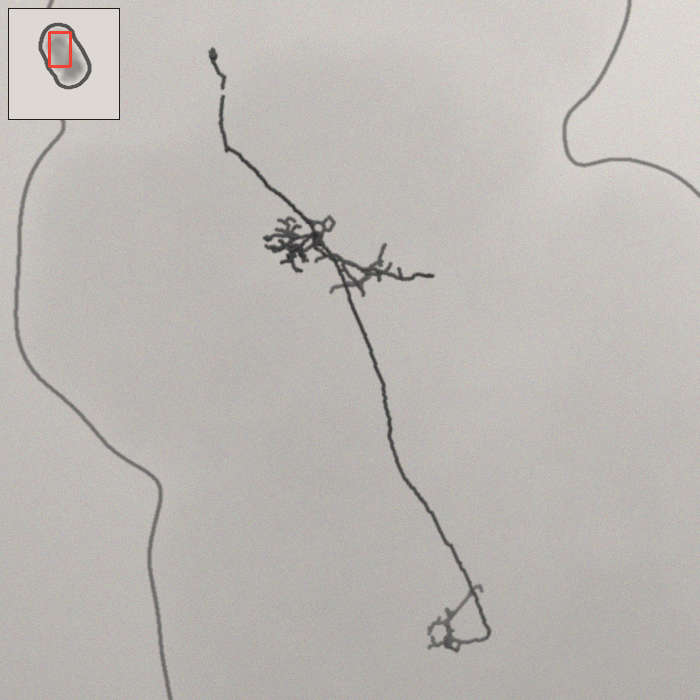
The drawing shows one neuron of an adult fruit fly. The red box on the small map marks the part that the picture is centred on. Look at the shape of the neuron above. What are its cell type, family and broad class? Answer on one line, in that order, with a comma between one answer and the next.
CB1487, hemilineage VLPl2_posterior, central-brain intrinsic neuron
